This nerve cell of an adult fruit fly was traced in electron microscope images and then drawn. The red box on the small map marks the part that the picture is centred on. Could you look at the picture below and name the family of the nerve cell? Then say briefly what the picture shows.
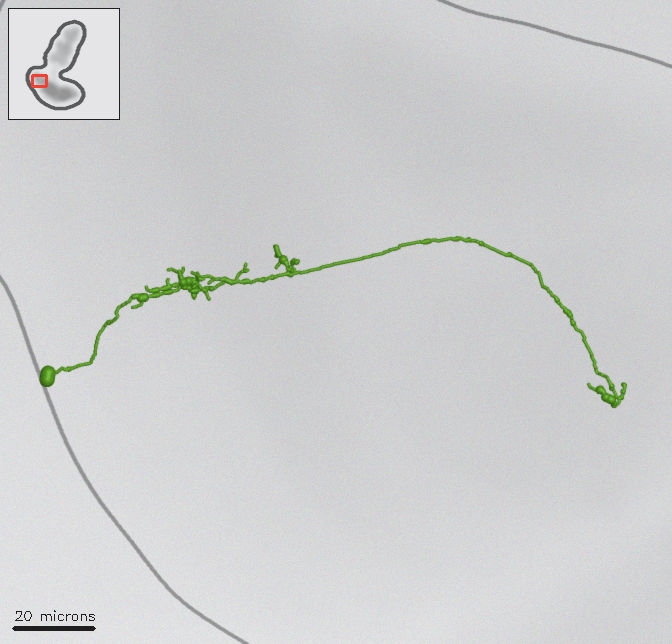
The family is Tm. This is an optic-lobe intrinsic neuron. It lies in the brain. Its cell body lies on the left of the picture. From left to right in the picture it spans about 150 microns.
